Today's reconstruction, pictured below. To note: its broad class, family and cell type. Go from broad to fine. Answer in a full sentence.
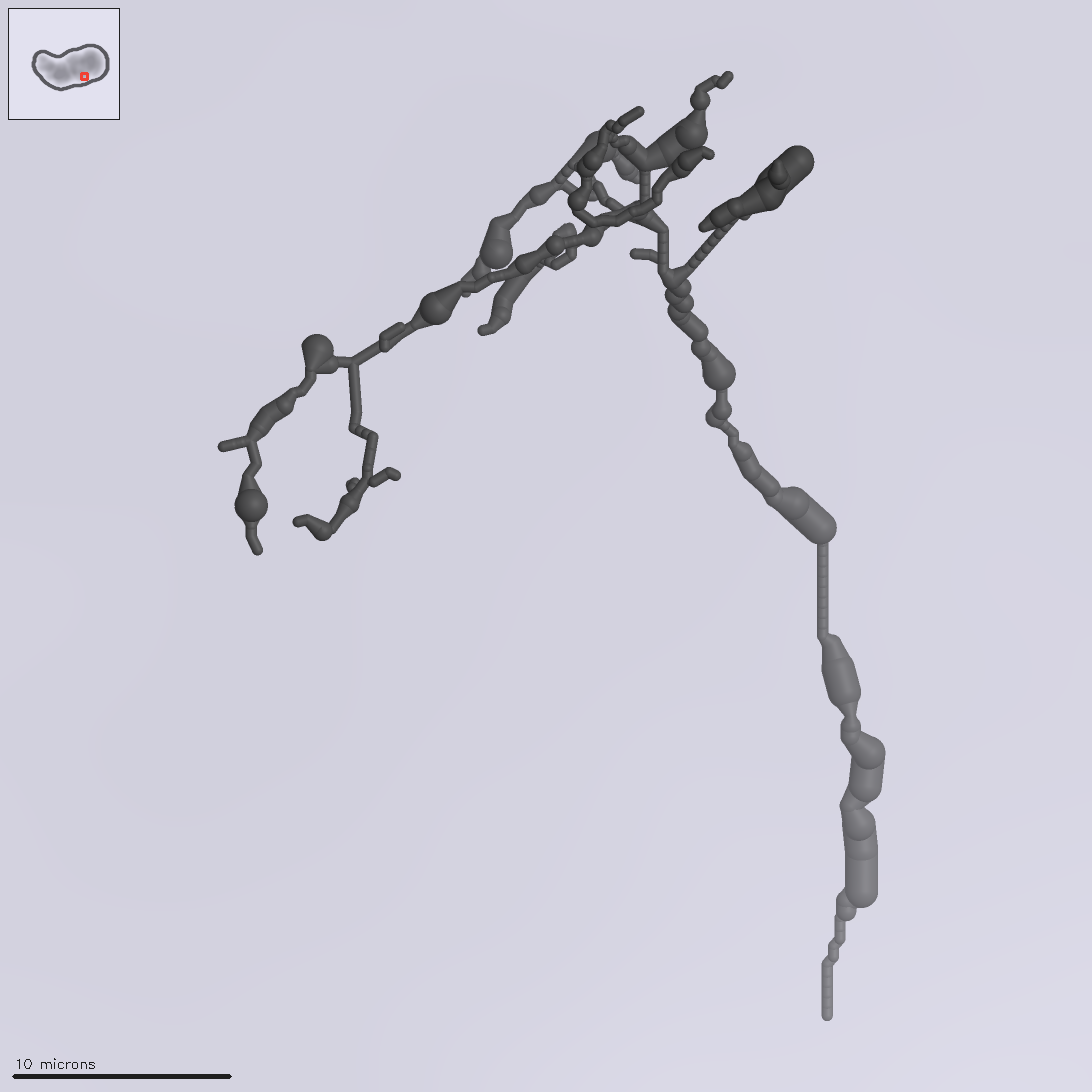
A sensory neuron entering the brain of class gustatory, type LB1c.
